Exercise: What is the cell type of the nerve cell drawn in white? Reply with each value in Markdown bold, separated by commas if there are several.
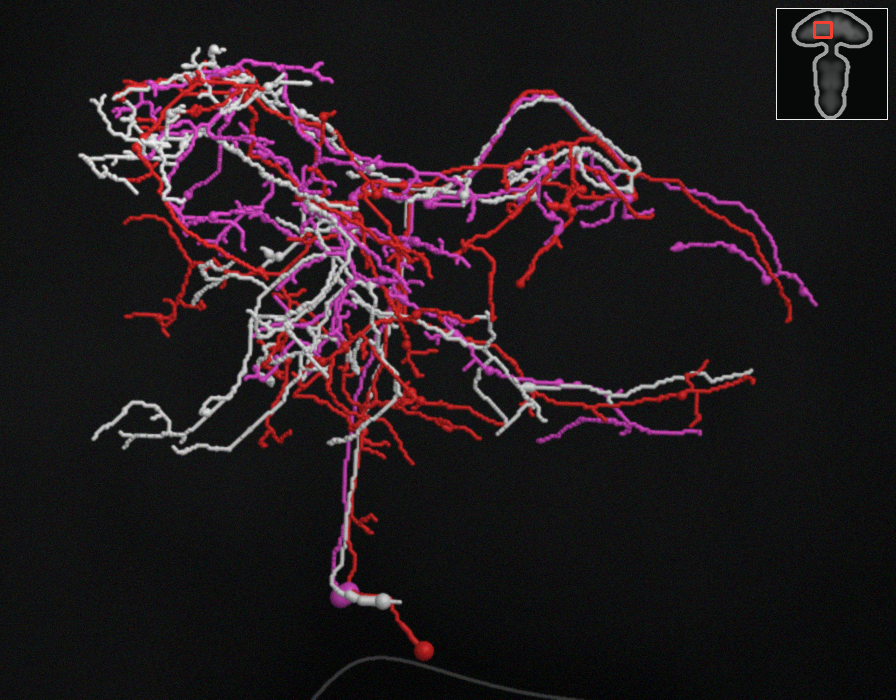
**CL272_b2**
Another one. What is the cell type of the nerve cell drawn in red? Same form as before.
**CL272_a2**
